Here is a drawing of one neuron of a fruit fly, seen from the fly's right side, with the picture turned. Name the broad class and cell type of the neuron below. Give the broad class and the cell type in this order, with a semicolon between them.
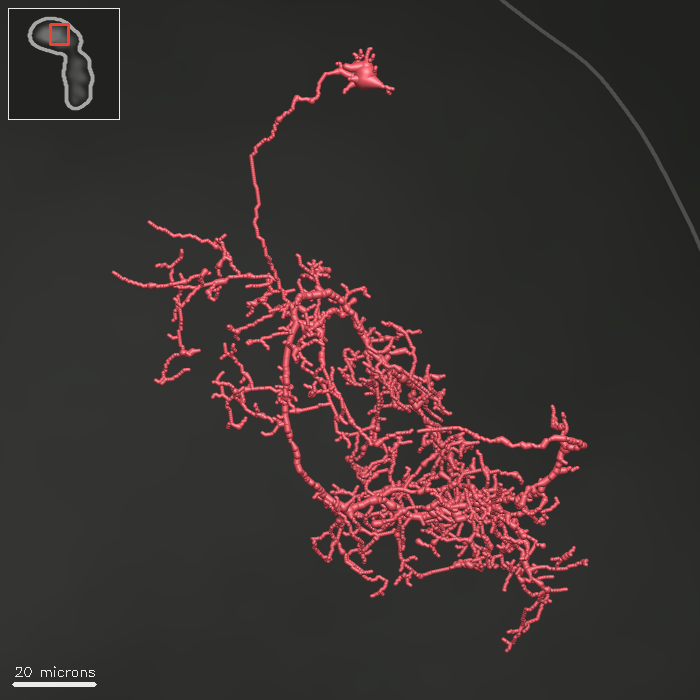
central-brain intrinsic neuron; GNG127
